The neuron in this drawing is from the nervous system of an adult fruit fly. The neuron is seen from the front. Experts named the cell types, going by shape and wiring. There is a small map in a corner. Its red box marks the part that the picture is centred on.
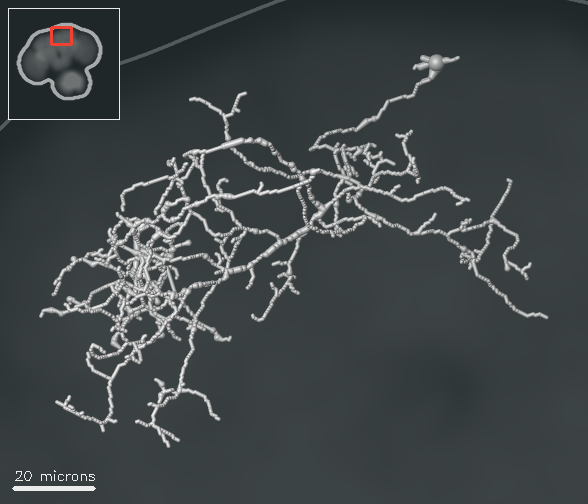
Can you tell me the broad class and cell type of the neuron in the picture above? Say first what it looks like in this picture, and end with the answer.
The cell body can be seen at the upper right of the picture. From left to right in the picture it spans about 130 microns. It is a central-brain intrinsic neuron. Its cell type is SMP240.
